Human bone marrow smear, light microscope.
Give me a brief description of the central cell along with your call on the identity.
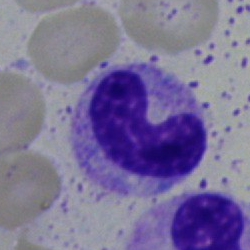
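Look at that kidney-shaped nucleus, with one deep indentation opening toward the upper right. The chromatin's dark purple and coarsely clumped, and fine purplish granules fill the cytoplasm. That one's a band neutrophil.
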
